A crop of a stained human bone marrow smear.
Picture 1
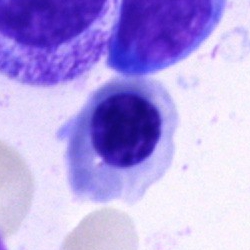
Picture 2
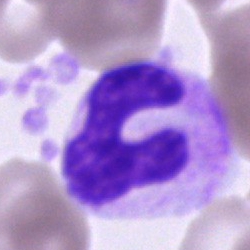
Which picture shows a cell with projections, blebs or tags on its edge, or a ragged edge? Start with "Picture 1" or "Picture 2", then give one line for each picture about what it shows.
Picture 1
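What picture 1 shows: The cell outline is irregular, with small bumps and projections along its left and lower edges.
What picture 2 shows: The cell outline is roughly round with a smooth edge.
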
